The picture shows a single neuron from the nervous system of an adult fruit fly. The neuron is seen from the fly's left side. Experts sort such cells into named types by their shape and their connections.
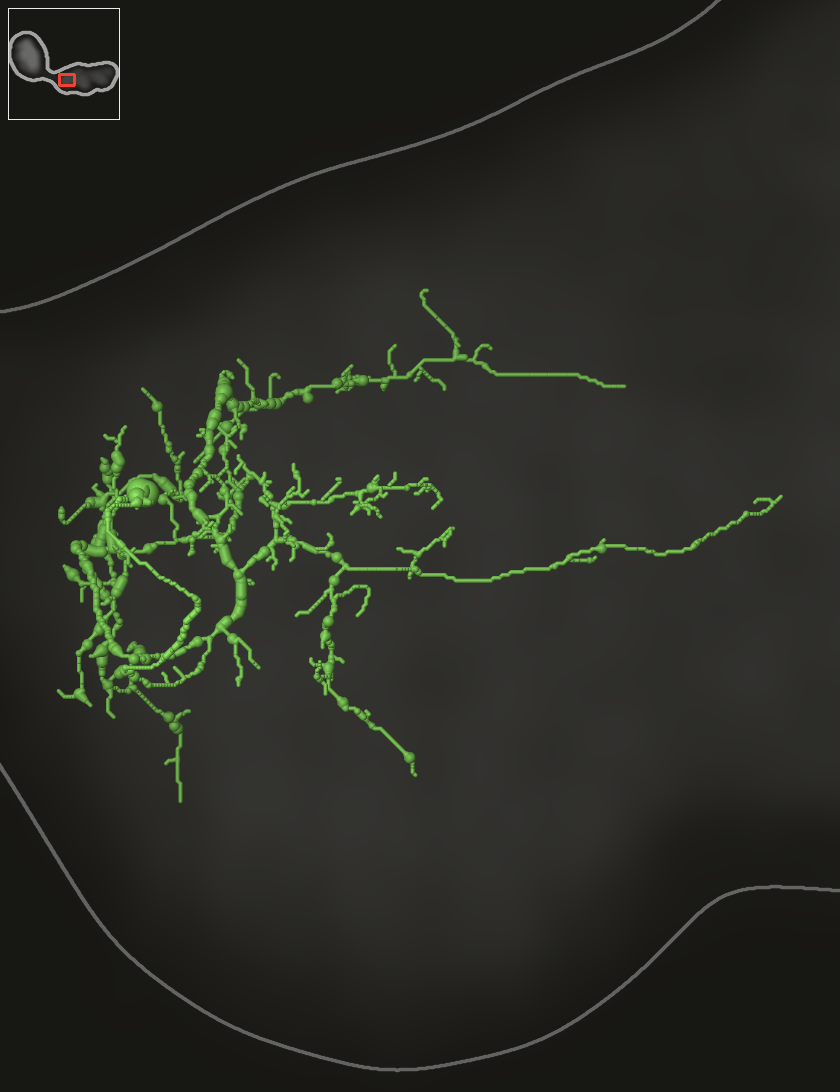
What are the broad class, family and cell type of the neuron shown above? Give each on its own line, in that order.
nerve-cord intrinsic neuron
hemilineage 01A
IN01A063_a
